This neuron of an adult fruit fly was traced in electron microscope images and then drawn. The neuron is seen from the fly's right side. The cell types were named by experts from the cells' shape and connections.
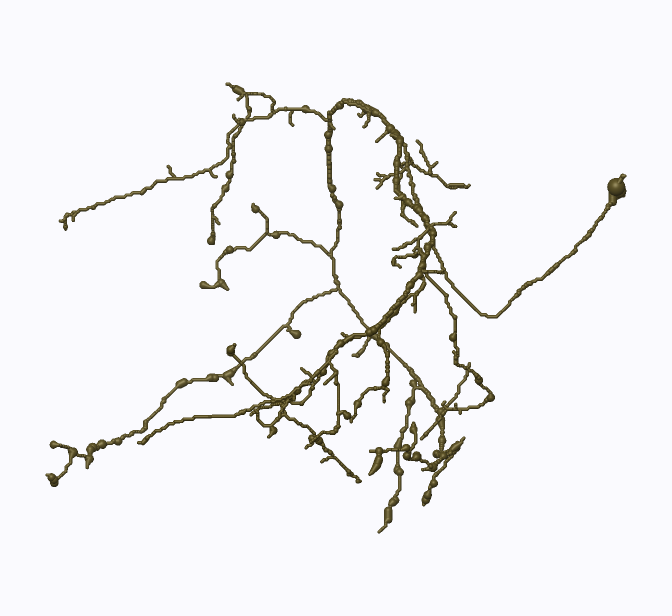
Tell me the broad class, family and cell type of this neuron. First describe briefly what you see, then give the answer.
The picture shows dozens of branch ends. As drawn here it is wider than it is tall. It is a nerve-cord intrinsic neuron. The family is hemilineage 08A. The cell type is IN08A025.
